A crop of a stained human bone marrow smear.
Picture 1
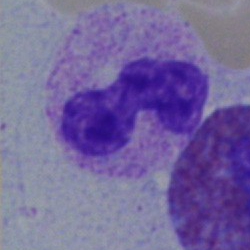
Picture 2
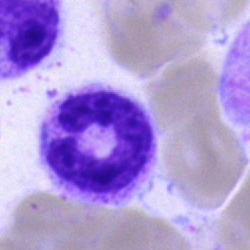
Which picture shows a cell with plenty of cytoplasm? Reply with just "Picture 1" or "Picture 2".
Picture 1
